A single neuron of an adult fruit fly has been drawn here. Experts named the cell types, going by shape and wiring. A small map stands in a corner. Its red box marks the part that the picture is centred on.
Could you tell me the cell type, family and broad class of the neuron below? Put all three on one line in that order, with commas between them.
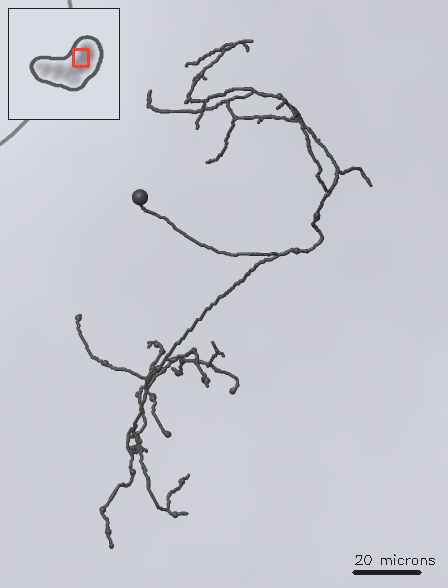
PS267, hemilineage DM6_ventral, central-brain intrinsic neuron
